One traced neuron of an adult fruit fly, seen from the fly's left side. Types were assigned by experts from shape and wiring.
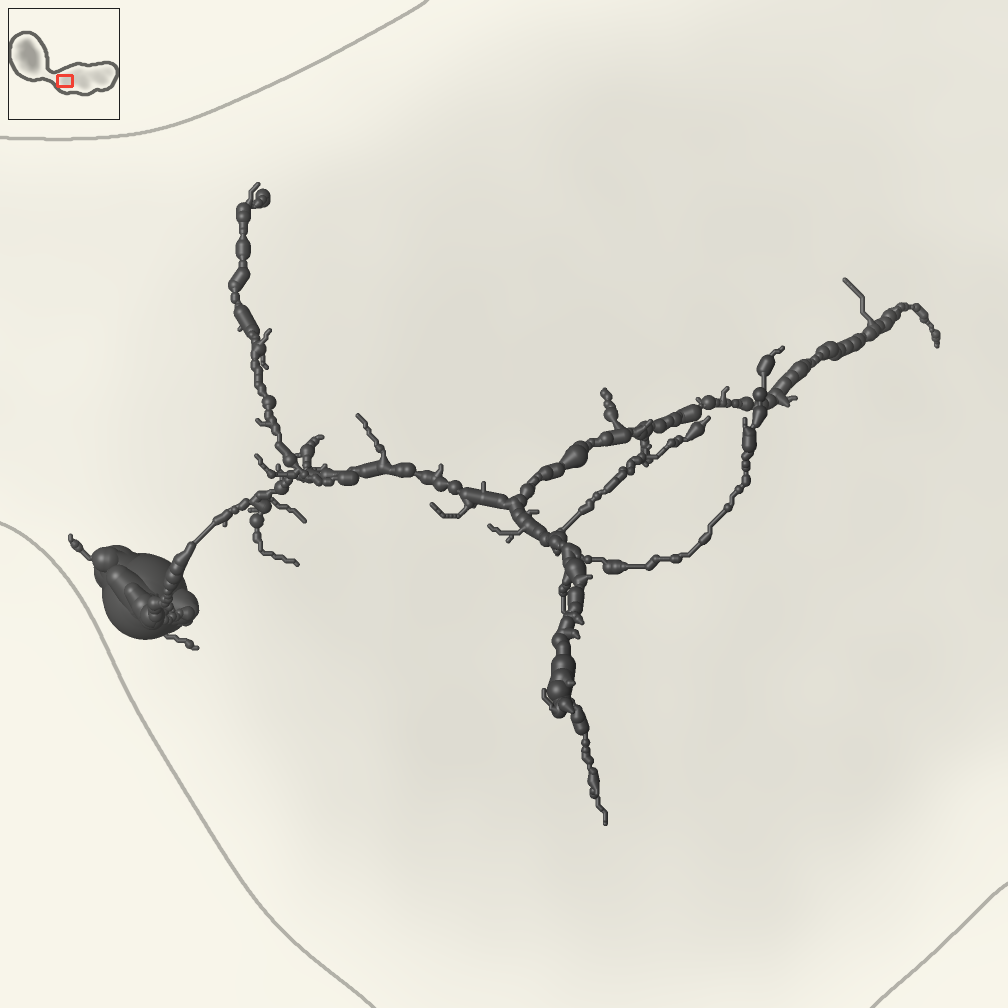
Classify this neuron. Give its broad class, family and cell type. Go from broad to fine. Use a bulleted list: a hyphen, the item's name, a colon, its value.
- broad class: motor neuron of the nerve cord
- family: hemilineage 15B
- cell type: ltm MN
